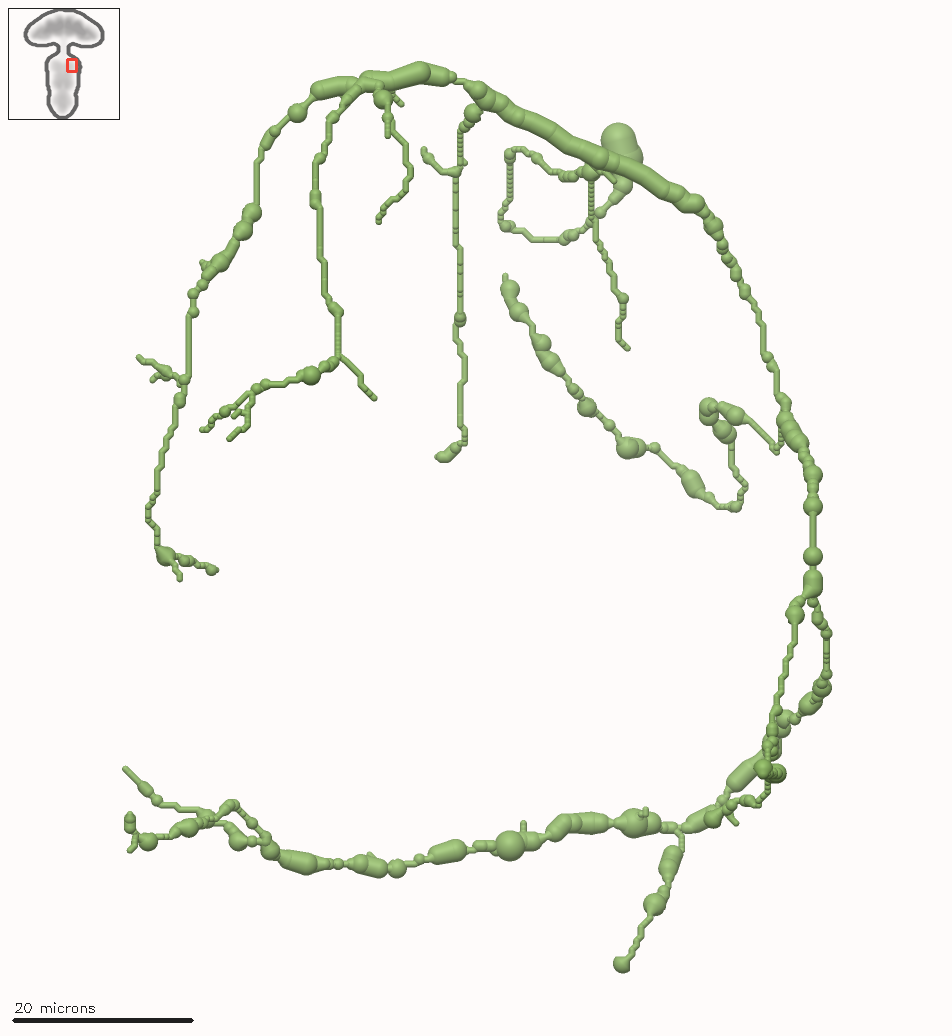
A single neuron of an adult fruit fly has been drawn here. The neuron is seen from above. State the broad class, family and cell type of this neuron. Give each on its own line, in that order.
nerve-cord intrinsic neuron
hemilineage 13A
IN13A043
